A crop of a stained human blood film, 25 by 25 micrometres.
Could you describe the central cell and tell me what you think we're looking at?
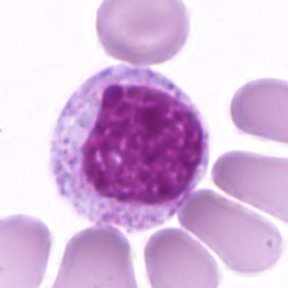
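First, the nucleus: about 11 micrometres across, set off-centre toward the right, with a shallow indentation on its left side. Second, the chromatin: dark purple, patchy and strand-like, with paler gaps. Third, the cytoplasm: many fine purple granules. The cell is a metamyelocyte.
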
